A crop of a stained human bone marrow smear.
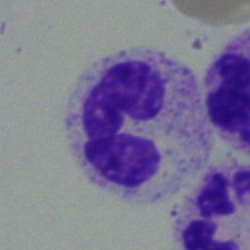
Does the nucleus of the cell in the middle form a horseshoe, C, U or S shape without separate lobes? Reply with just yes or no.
Yes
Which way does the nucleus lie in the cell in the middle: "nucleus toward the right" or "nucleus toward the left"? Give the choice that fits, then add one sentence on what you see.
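Nucleus toward the left. The cytoplasm is pale lilac-grey and is widest on the right side of the cell.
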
